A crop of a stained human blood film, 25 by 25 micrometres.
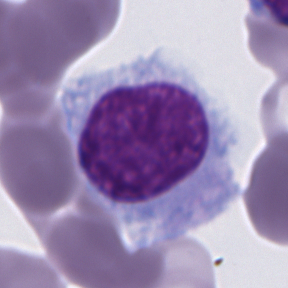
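Hairy cell, the nucleated cell at the centre of this stained peripheral blood smear. Look first at its border: it is irregular and ragged, not smooth, and fine hair-like cytoplasmic projections fringe the margin. The nucleus is oval, smoothly outlined and without lobes. Around it the cytoplasm makes a wide rim, broadest below the nucleus.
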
